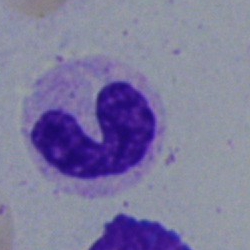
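Band neutrophil, centre. The nucleus is a single unsegmented band, curved into a U shape with its concave side facing upward. Its chromatin is dark purple and coarsely clumped. Fine, faint lilac granules lie in the cytoplasm.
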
